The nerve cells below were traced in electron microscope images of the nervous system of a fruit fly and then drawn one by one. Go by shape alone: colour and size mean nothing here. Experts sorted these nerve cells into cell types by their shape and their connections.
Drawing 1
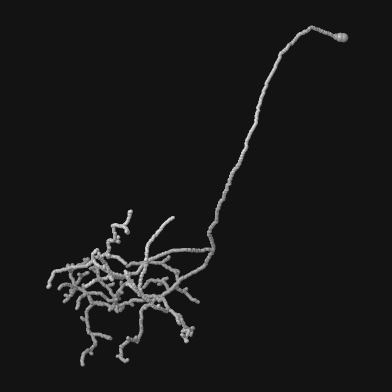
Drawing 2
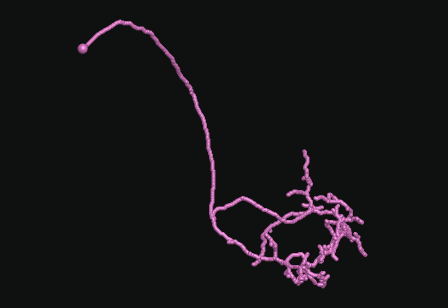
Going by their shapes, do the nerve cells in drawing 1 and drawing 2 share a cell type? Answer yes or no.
no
